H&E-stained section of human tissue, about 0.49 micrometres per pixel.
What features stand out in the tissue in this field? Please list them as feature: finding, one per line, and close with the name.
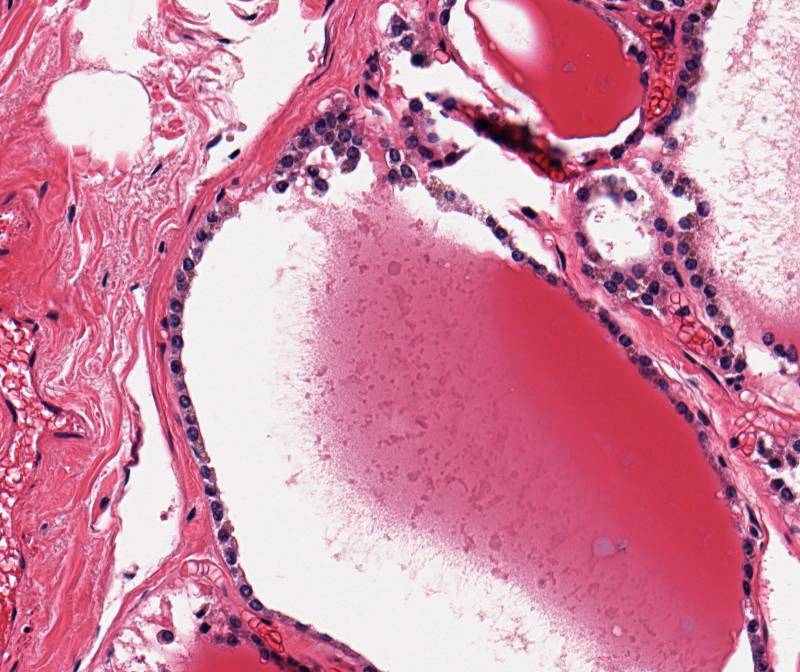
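Centre: one big follicle-like space, spreading lower right
Lining: a single layer of flattened to low cuboidal cells, round dark nuclei
Left side: loose pink collagenous stroma, scattered spindle-shaped nuclei
Septa: thin, right edge and lower left, small vessels full of red blood cells
Tissue: thyroid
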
